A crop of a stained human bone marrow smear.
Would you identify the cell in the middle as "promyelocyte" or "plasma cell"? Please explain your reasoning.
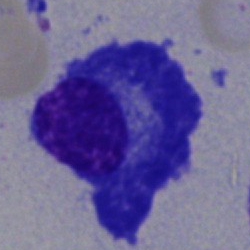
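This is a plasma cell. First point, the chromatin: it is purple and clumped into darker patches rather than fine and even.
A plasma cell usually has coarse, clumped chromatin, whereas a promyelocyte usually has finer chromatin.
The clumped pattern here matches the plasma cell rather than the promyelocyte. Second point, the nucleus sits off-centre, toward the left side of the cell. Third point, the cytoplasm is abundant and stains a deep blue, with a paler zone right next to the nucleus on its right side.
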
